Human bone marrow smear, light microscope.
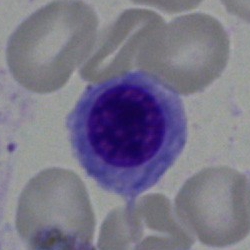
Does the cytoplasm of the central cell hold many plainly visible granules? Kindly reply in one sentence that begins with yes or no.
No, this cell has a cytoplasm without visible granules.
